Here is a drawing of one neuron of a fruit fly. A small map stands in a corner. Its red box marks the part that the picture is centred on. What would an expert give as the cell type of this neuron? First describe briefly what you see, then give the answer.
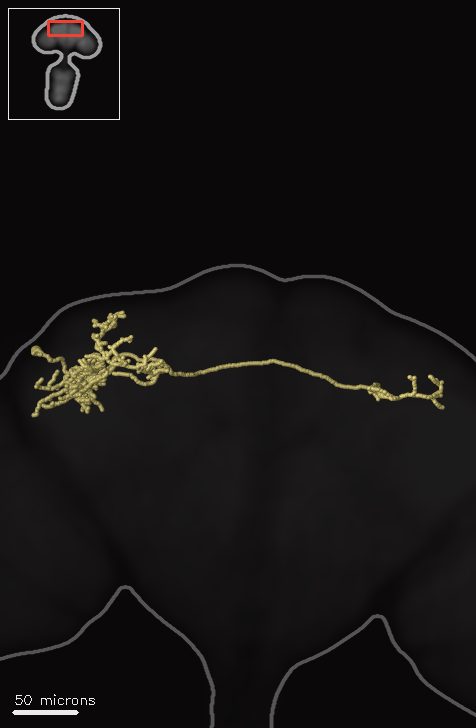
It lies in the brain. By the scale bar it is about 350 microns wide in this view. Its broad class is central-brain intrinsic neuron. The cell type is LHAD1j1.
